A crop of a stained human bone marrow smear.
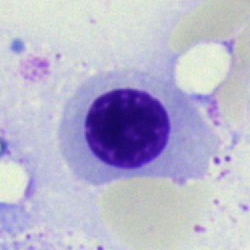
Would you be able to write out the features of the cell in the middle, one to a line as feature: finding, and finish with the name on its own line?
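Chromatin: dense, coarsely clumped
Nucleoli: none I can make out
Cytoplasm colour: pale blue-grey
Granules: none in the cytoplasm
Cell, then: erythroblast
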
